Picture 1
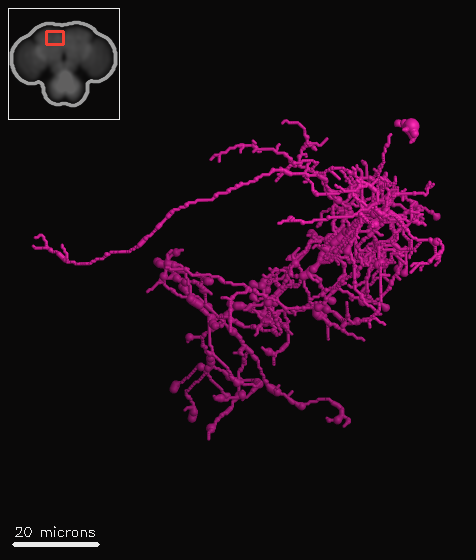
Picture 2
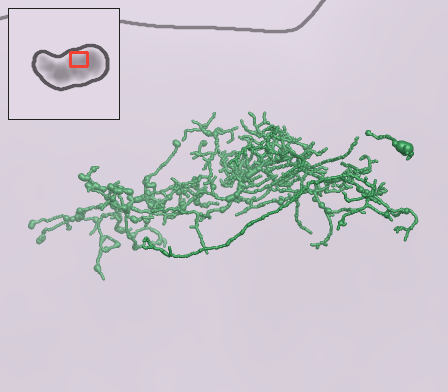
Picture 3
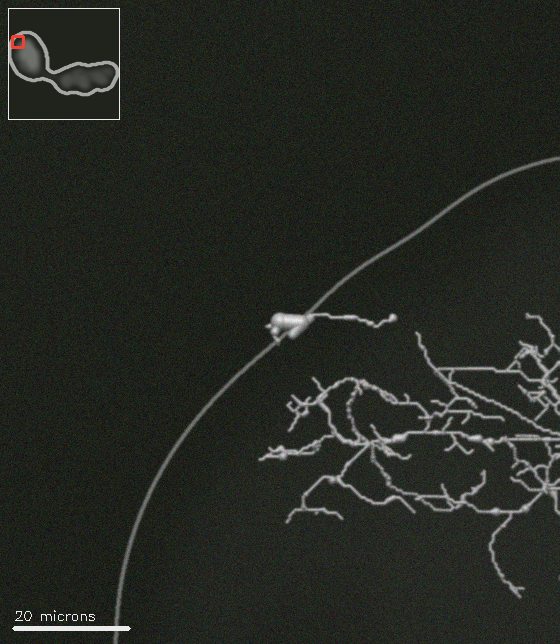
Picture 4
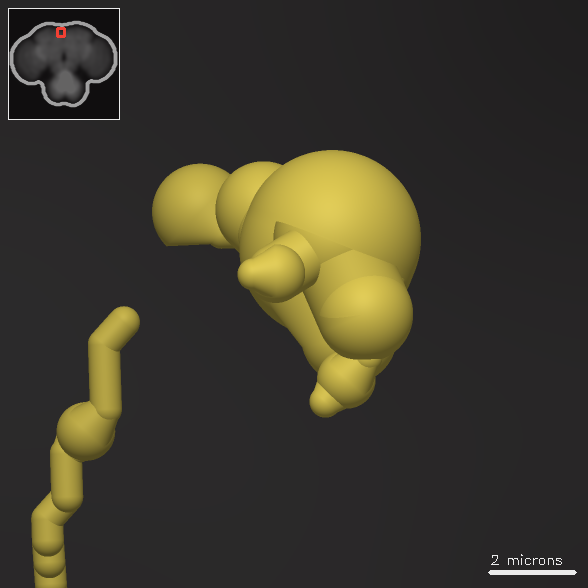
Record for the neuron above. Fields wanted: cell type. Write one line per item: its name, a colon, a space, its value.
cell type: SMP069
